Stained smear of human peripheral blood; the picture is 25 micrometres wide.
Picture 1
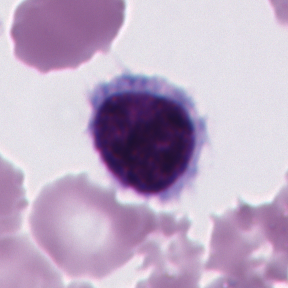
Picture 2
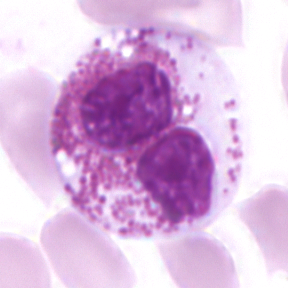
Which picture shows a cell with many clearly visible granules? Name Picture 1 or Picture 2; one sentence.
Many granules can be seen in the cytoplasm of the cell in picture 2.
